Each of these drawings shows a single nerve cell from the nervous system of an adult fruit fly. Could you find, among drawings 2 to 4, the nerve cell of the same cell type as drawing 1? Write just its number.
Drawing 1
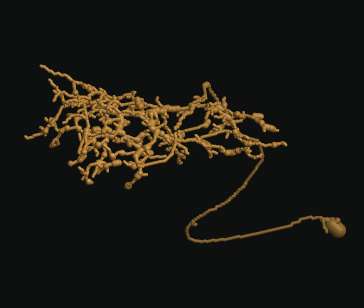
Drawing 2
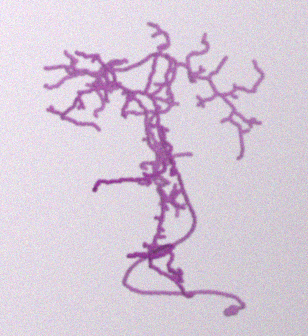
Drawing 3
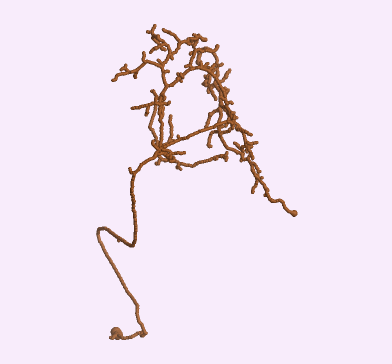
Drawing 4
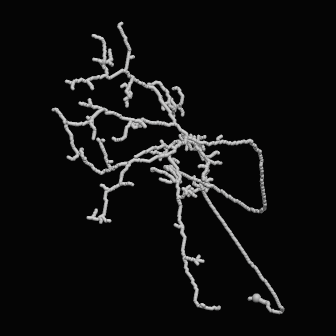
4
